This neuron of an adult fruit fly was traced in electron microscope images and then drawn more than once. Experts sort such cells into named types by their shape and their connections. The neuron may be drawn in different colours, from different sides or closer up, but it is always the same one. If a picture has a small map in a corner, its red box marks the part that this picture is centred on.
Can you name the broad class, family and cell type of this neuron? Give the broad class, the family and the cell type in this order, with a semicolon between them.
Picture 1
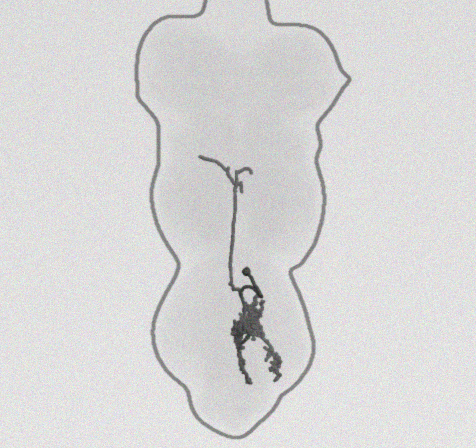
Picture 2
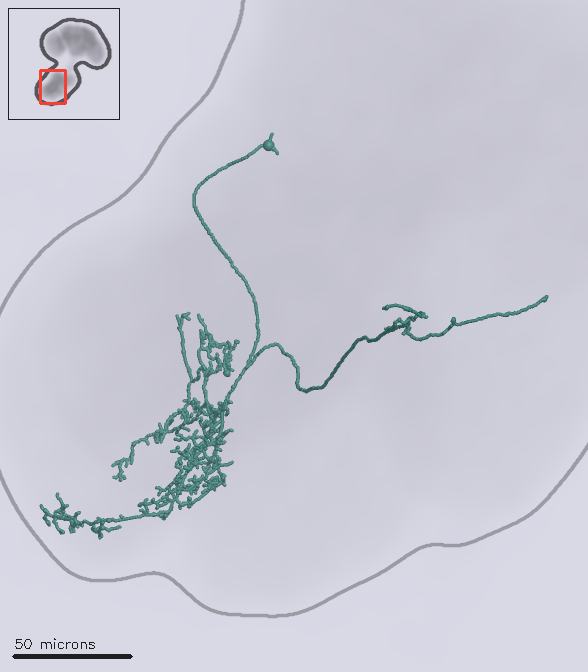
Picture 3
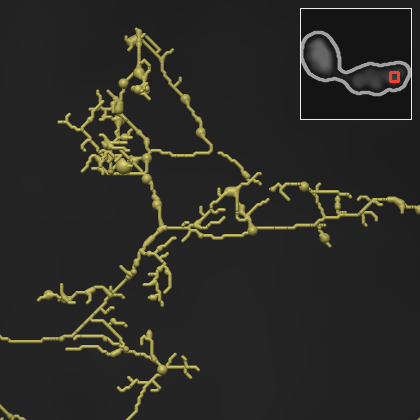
nerve-cord intrinsic neuron; hemilineage 23B; IN23B060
